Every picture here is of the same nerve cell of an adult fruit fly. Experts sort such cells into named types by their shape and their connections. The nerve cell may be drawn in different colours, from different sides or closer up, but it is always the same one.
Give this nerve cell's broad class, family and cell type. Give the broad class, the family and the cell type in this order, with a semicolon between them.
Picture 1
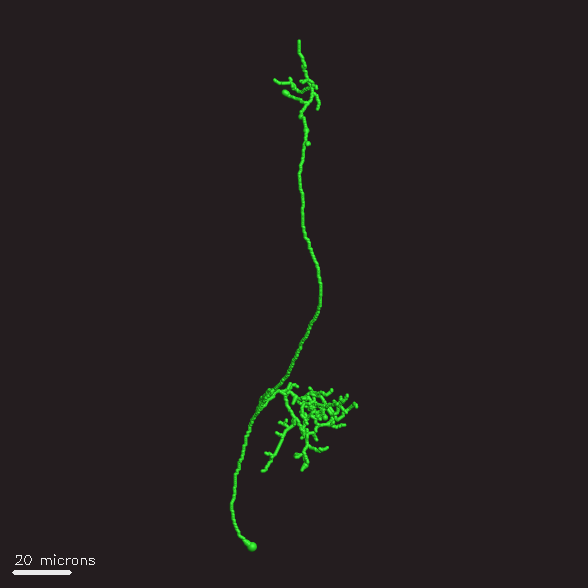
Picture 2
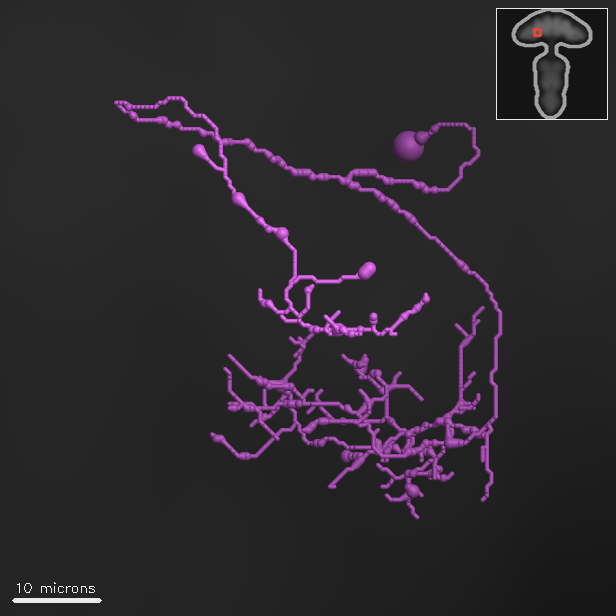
visual projection neuron; LoVP; LoVP7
